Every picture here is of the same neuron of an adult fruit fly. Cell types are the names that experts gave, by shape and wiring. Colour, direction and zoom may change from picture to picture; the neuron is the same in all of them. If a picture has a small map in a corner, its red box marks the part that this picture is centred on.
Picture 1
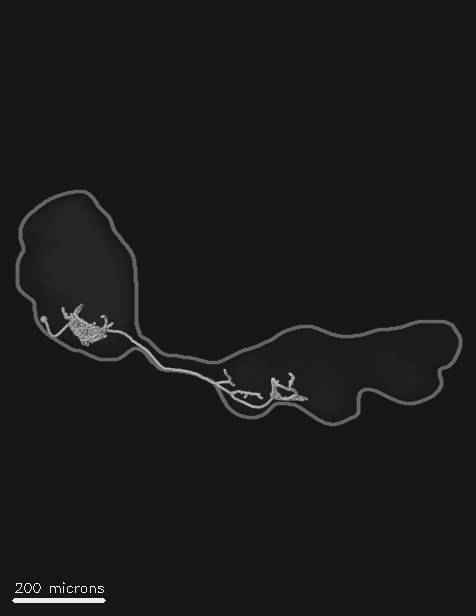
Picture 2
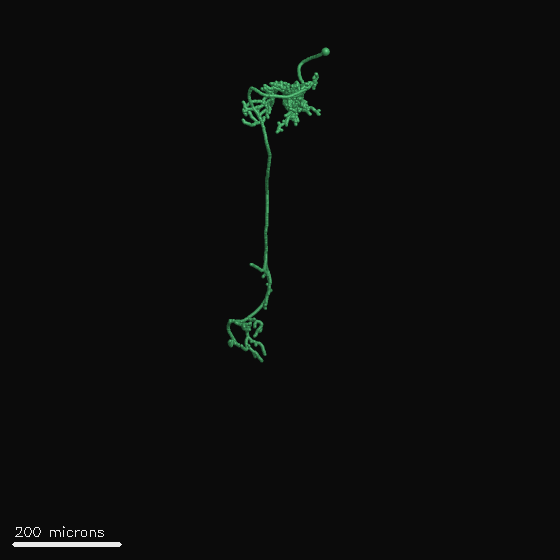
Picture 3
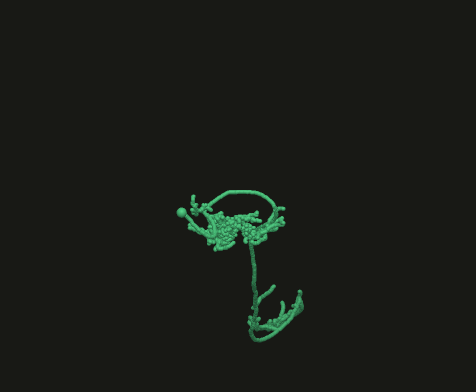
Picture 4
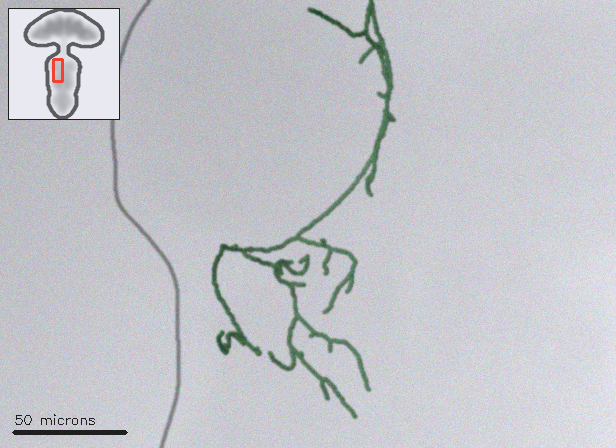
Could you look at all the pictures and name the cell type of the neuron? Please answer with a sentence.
The cell type is DNg59.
